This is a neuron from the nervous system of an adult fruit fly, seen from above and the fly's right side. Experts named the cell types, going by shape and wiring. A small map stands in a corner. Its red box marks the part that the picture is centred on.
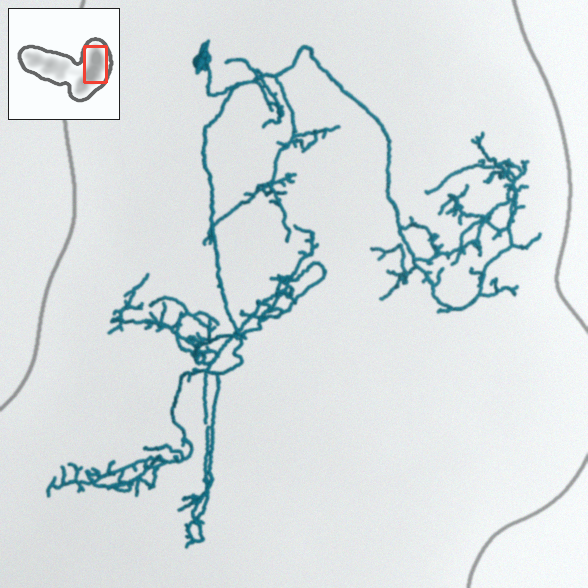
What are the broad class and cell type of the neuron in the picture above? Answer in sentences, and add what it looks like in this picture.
It is a central-brain intrinsic neuron. The cell type is IB115. It lies in the brain. Dozens of branch ends can be seen.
